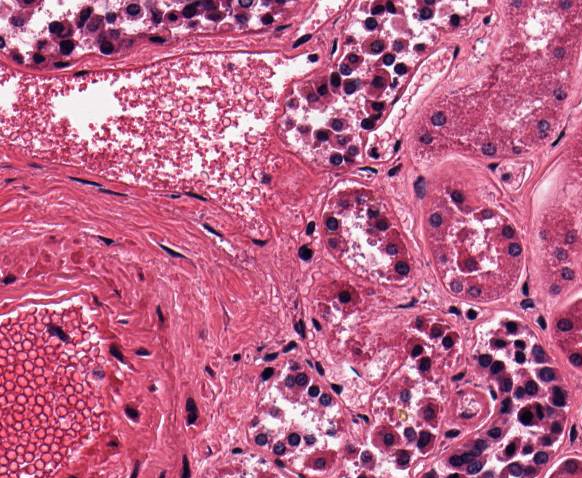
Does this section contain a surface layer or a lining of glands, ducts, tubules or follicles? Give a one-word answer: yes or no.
Yes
